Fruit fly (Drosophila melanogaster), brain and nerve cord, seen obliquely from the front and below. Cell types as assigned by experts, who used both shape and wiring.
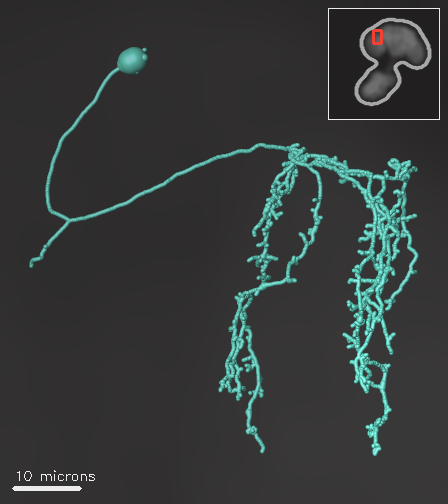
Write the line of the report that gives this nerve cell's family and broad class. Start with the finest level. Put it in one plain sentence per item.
The family is LPi.
The broad class is optic-lobe intrinsic neuron.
